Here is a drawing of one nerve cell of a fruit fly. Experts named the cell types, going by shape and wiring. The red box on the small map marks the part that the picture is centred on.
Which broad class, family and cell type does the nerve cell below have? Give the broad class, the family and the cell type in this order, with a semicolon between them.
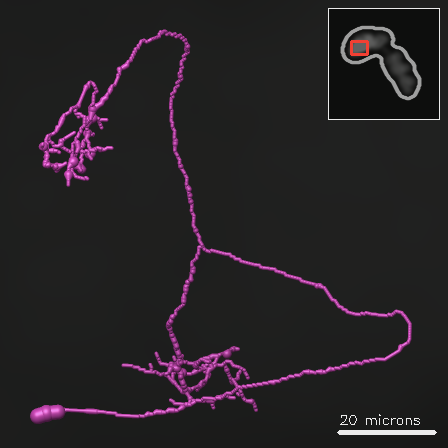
central-brain intrinsic neuron; hemilineage SIPp1; FB9C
